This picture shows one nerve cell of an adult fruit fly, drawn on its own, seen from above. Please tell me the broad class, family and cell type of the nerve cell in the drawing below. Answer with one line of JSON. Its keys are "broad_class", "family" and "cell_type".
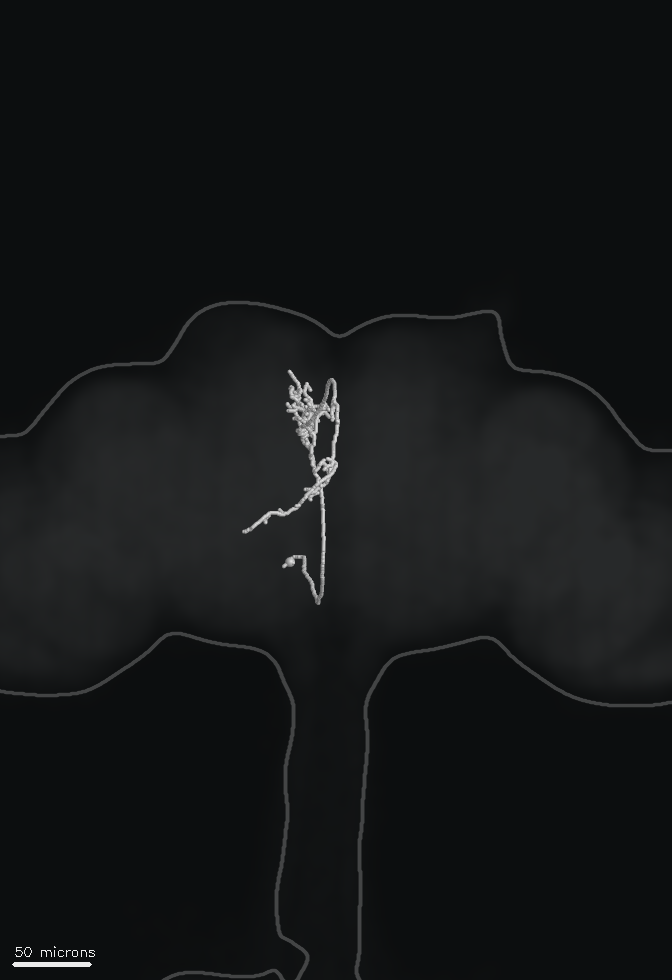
{"broad_class": "central-brain intrinsic neuron", "family": "hemilineage LB5", "cell_type": "PRW041"}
